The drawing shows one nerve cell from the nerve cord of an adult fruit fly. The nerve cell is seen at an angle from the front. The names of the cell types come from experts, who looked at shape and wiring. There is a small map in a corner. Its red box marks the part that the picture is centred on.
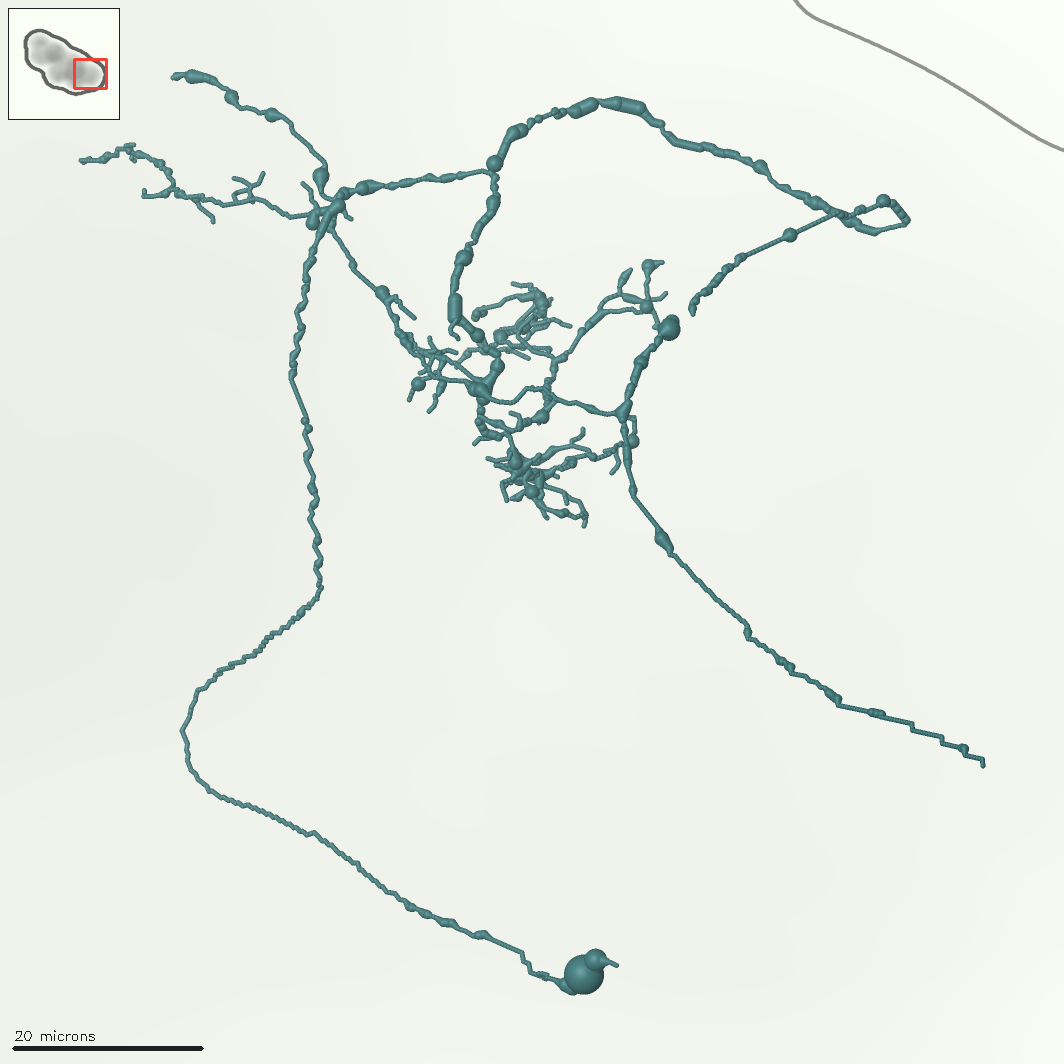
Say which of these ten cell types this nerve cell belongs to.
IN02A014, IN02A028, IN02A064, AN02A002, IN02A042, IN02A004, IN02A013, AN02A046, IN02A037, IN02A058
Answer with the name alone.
AN02A046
